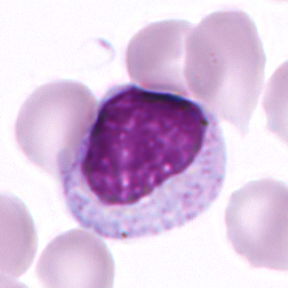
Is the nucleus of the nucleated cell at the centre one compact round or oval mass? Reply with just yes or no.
Yes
